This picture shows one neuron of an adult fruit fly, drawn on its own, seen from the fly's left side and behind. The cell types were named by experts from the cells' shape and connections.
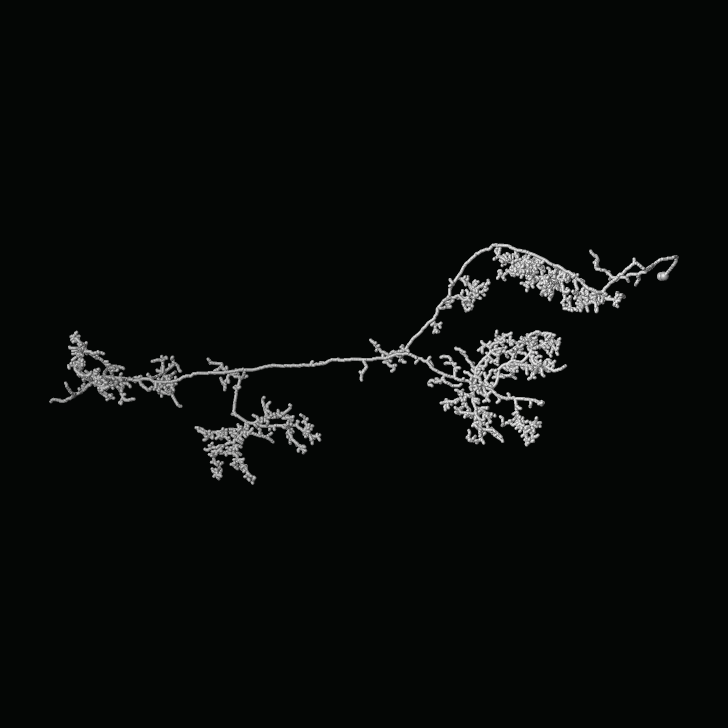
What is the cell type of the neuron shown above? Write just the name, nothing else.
INXXX027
